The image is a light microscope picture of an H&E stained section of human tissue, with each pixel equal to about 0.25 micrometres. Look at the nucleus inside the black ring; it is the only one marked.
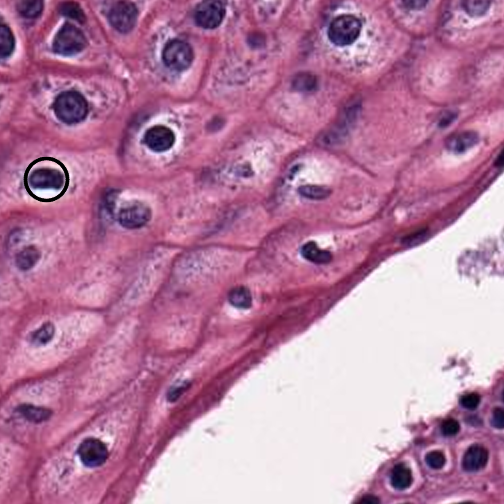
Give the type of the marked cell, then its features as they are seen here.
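Squamous epithelial cell. The nucleus sits within a clear, unstained space around it, which is widest along its lower side. The cell lies among closely packed polygonal cells that form a continuous sheet, with pink borders visible between the cells.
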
